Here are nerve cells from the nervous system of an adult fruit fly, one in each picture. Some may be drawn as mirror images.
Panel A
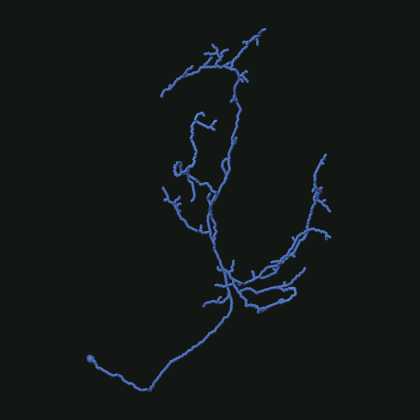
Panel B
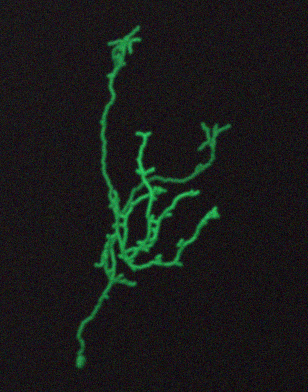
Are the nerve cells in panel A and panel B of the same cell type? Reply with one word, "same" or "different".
same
